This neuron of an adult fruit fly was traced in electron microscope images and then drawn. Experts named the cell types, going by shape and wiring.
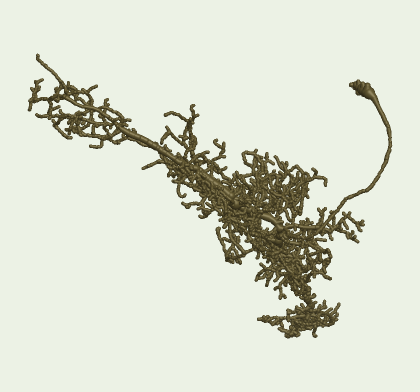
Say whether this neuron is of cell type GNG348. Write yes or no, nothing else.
no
